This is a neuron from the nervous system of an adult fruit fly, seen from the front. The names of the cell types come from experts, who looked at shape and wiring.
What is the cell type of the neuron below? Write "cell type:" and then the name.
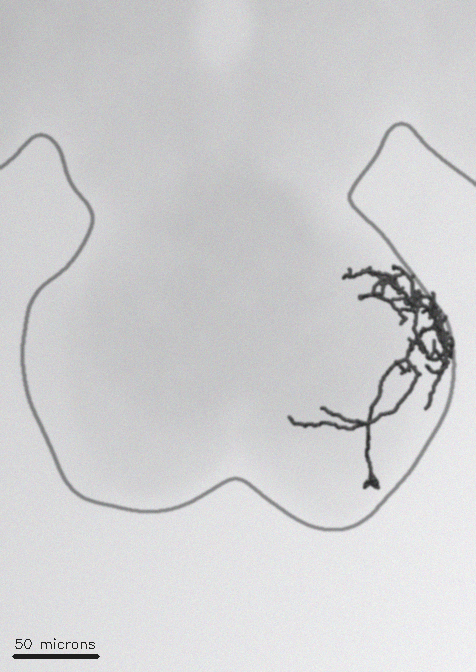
cell type: IN13A060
